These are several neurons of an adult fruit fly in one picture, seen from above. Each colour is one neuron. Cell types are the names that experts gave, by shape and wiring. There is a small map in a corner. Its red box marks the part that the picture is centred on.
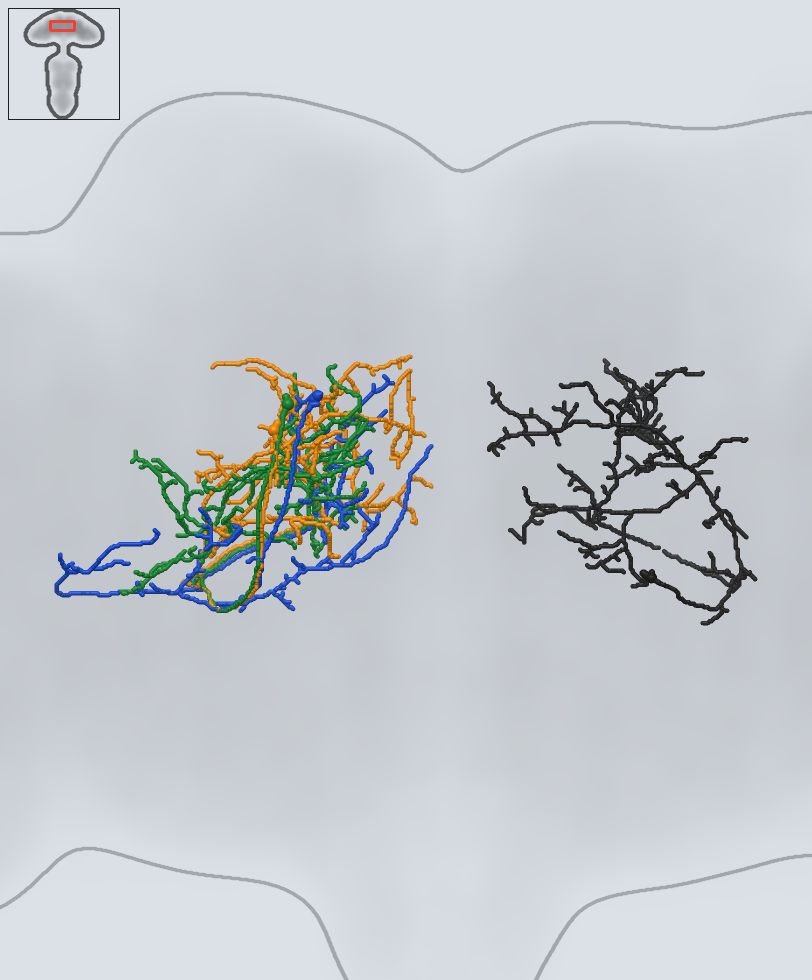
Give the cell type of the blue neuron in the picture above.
SMP350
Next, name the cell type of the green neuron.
CB2754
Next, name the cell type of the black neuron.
CB1895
